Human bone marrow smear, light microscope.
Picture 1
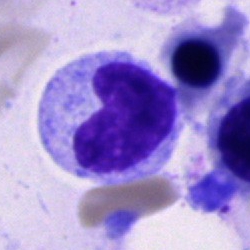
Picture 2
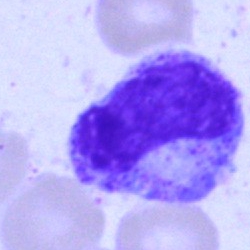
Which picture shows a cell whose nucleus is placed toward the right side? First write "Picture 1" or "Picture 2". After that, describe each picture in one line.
Picture 1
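Picture 1: The nucleus lies toward the right side of the cell.
Picture 2: The nucleus fills the upper and left part of the cell, and the cytoplasm lies mostly to the lower right.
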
